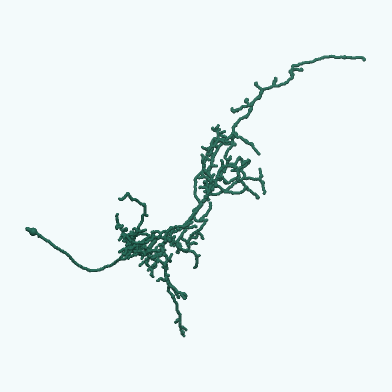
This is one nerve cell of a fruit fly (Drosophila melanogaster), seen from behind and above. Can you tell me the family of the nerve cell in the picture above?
hemilineage VLPl4_dorsal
